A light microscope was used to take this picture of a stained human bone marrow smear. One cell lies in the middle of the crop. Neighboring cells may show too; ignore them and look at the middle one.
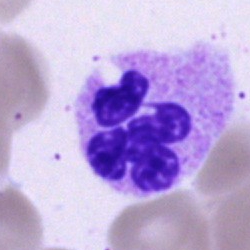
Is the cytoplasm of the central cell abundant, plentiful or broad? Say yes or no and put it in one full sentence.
Yes, the cell holds plenty of cytoplasm.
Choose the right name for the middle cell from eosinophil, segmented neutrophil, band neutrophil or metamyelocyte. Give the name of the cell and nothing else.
segmented neutrophil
